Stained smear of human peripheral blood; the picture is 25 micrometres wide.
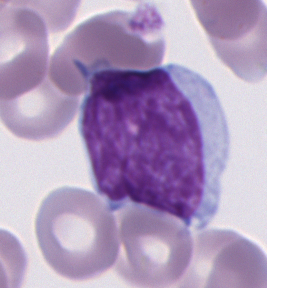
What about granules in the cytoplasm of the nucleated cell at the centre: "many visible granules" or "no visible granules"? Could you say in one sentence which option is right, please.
No visible granules are present in the cytoplasm of the cell.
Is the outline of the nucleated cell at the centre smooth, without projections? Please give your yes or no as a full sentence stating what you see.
No, the outline of this cell is ragged or frayed, or it has projections, blebs or tags.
